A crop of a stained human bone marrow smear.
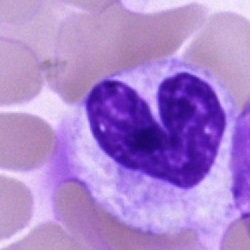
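Band neutrophil, central cell. Chromatin dark purple and coarsely clumped, with paler mottling between the clumps. Cytoplasm abundant and pale lilac-grey, surrounding the nucleus on all sides and widest below it. Fine, dust-like purple granules scattered throughout the cytoplasm.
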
